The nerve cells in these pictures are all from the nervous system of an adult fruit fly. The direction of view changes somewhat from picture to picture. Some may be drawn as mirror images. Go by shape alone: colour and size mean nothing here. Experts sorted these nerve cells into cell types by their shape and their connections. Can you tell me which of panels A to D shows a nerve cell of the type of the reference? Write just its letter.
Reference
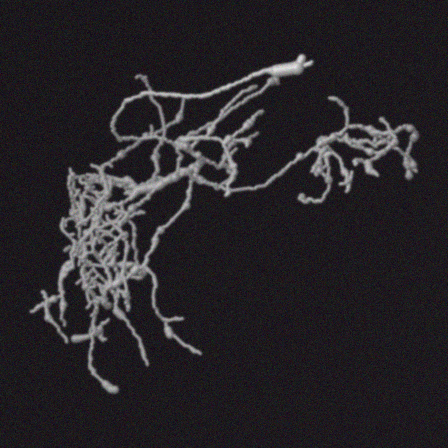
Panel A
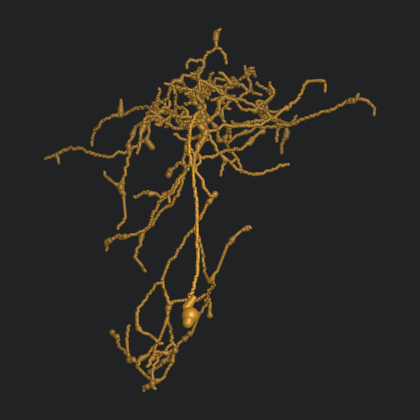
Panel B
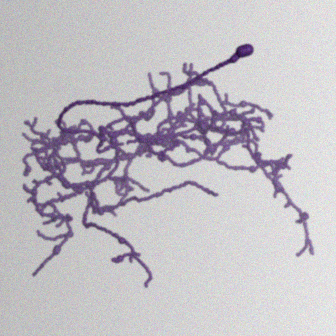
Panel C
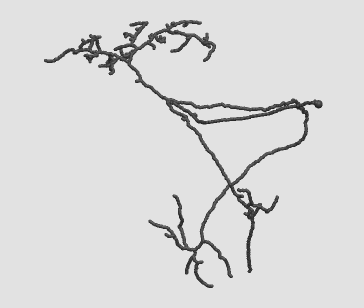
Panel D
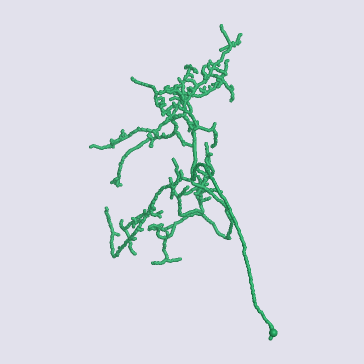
A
